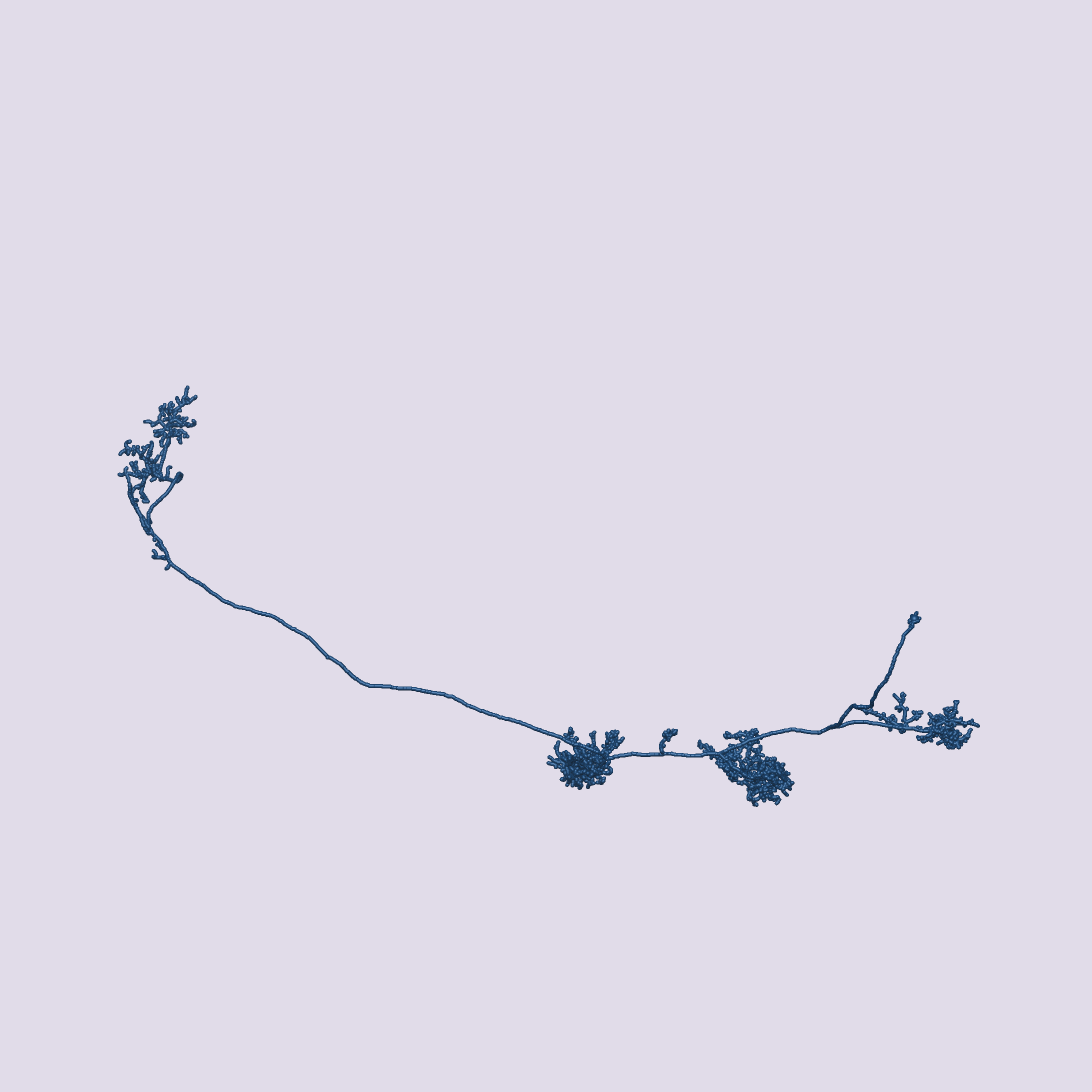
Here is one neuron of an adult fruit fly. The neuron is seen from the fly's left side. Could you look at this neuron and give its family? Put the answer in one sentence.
The family is hemilineage 09B.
